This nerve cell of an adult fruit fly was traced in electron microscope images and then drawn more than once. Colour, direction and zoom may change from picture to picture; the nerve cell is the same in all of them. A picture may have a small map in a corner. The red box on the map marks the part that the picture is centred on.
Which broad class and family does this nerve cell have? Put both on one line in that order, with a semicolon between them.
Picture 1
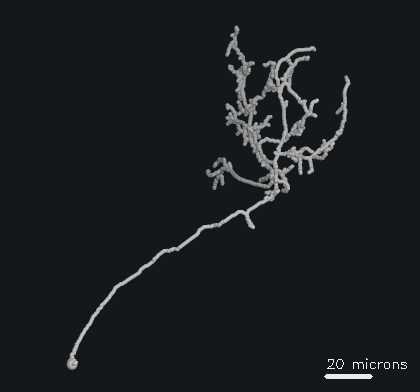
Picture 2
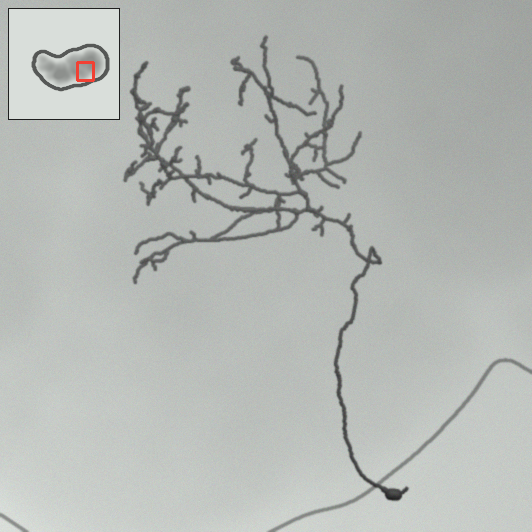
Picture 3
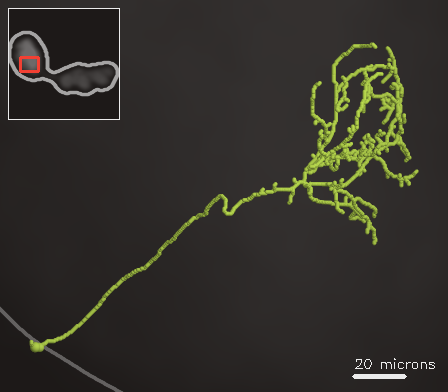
central-brain intrinsic neuron; hemilineage MD3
